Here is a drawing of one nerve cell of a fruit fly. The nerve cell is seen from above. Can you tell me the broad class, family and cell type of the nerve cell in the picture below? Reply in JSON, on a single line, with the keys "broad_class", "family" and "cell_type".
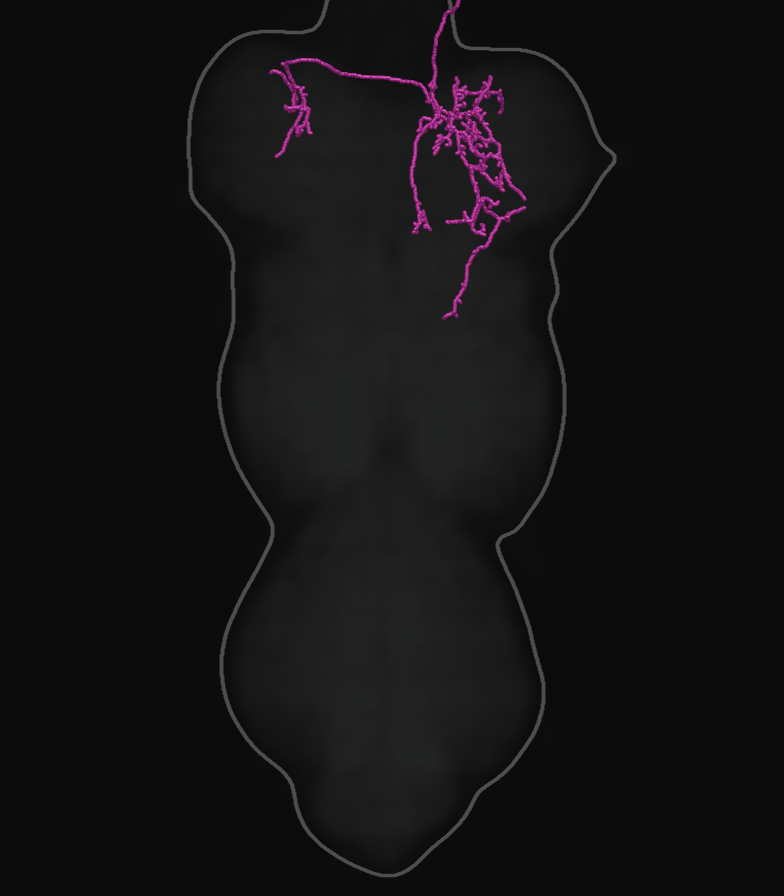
{"broad_class": "nerve-cord intrinsic neuron", "family": "hemilineage 01A", "cell_type": "IN01A047"}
